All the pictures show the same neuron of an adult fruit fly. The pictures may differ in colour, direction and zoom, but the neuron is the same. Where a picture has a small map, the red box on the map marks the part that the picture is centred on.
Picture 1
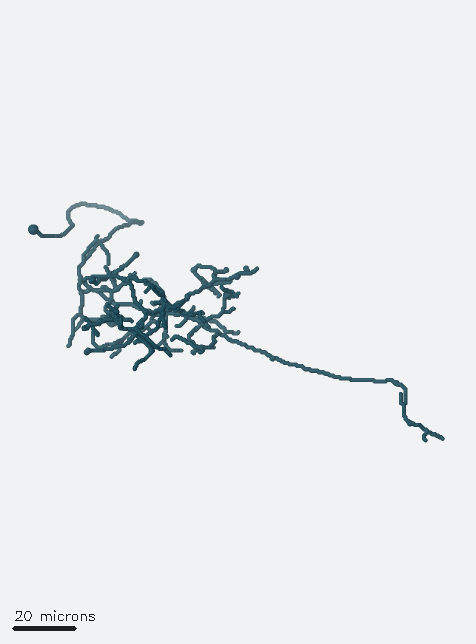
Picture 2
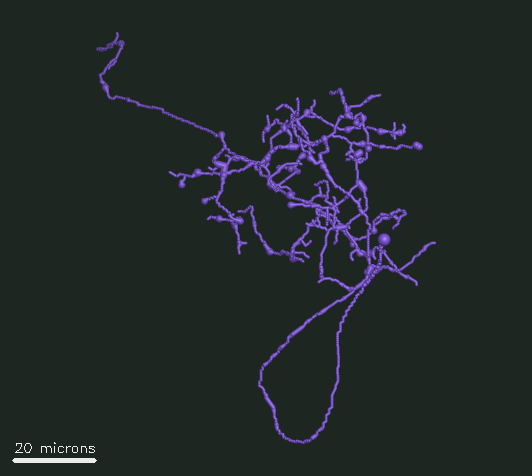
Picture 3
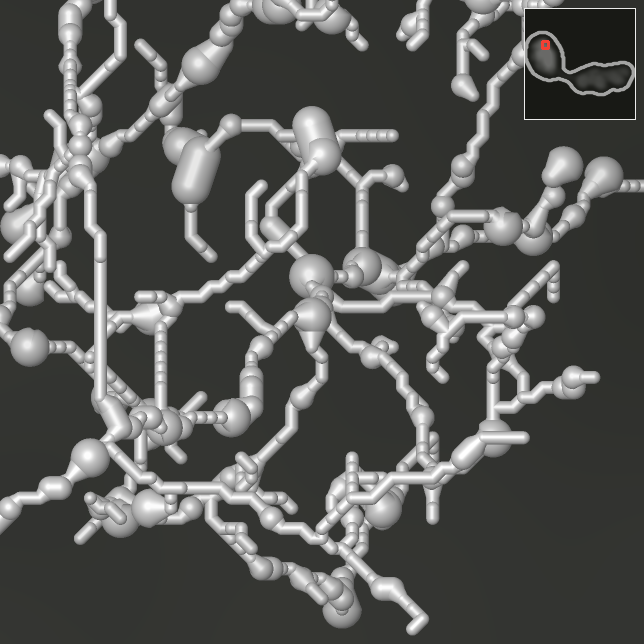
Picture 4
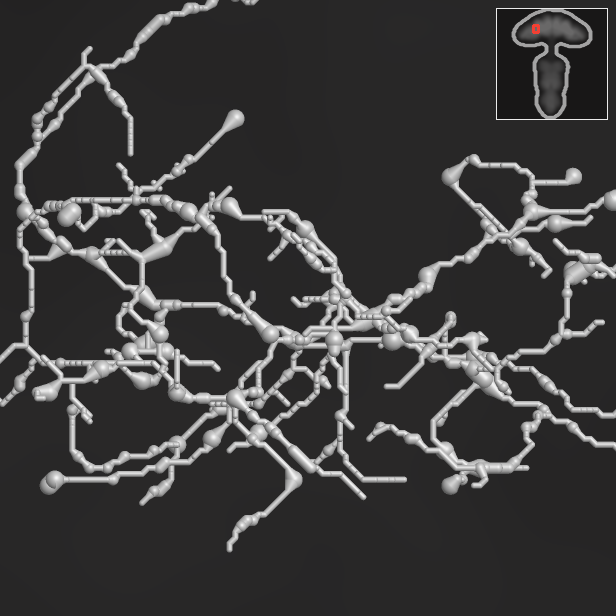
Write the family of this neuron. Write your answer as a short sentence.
The family is hemilineage LHl1.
